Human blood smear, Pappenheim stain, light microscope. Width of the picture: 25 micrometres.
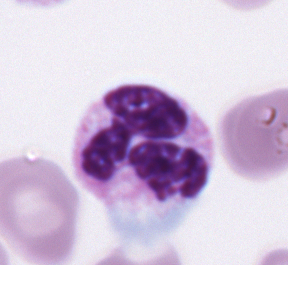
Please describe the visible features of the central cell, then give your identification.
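Nucleus first: it is divided into three separate lobes. No nucleoli are visible in it. Cytoplasm next: it is mostly pale pink, with fine pinkish granules scattered through it. This is a segmented neutrophil.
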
